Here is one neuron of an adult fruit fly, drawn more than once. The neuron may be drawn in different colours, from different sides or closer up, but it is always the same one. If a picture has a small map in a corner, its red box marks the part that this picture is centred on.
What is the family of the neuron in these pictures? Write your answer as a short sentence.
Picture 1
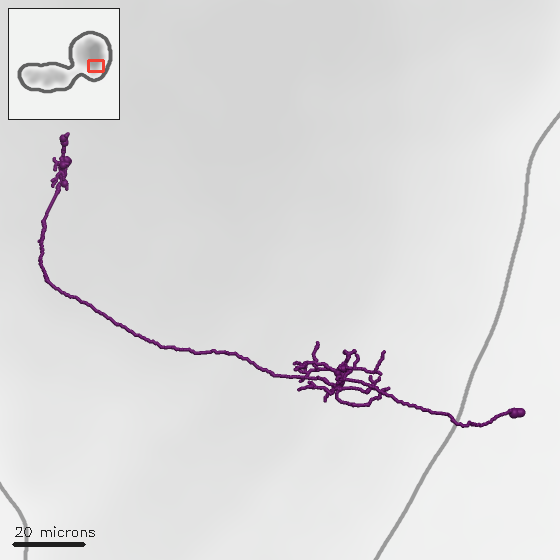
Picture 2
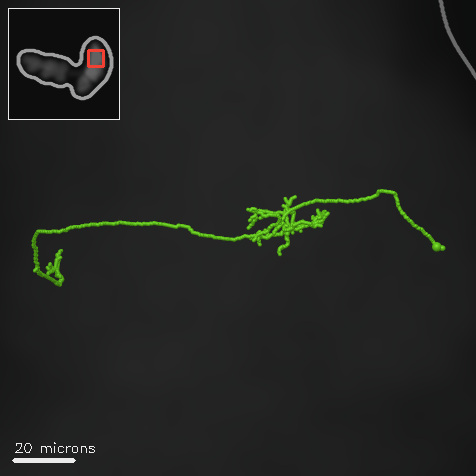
The family is Tm.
